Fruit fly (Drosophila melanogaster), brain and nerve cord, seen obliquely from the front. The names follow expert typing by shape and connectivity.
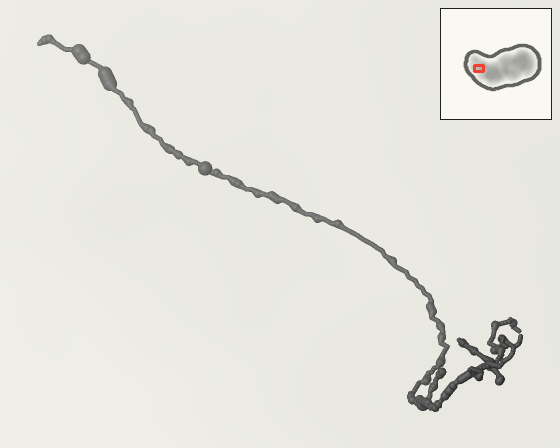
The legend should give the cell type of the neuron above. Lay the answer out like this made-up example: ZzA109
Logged: SNta20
